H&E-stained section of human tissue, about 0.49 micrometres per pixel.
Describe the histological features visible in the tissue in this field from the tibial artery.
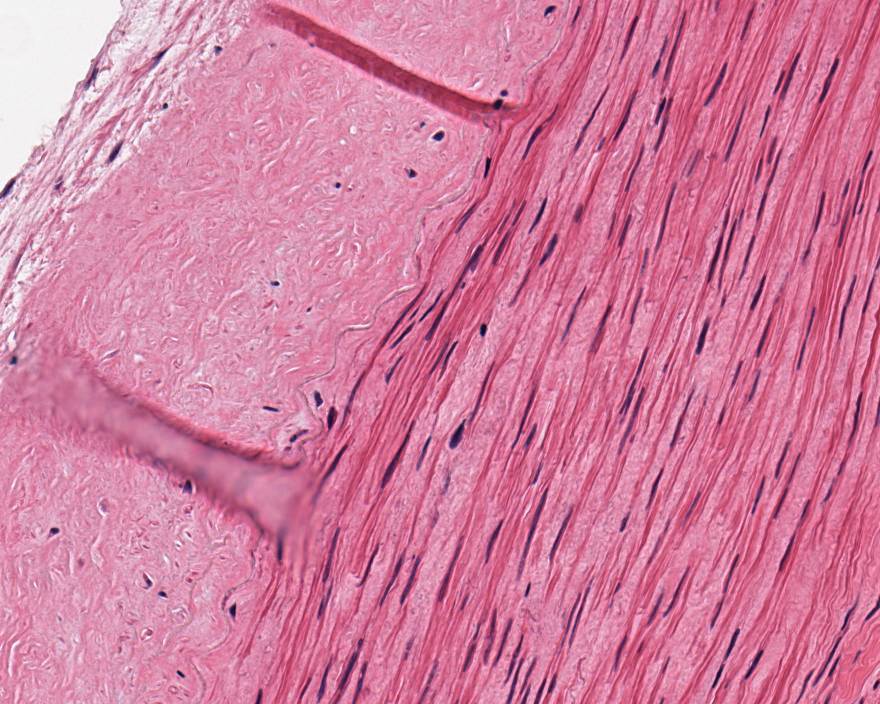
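On the right, closely packed parallel fibres run obliquely from upper right to lower left, with many elongated dark purple nuclei aligned with them. A thin wavy line separates that from the pale left zone. The top-left corner shows blank white background past the tissue edge.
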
